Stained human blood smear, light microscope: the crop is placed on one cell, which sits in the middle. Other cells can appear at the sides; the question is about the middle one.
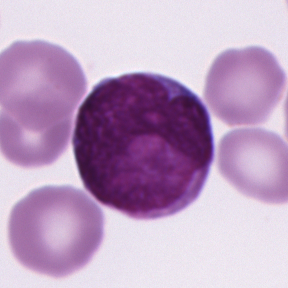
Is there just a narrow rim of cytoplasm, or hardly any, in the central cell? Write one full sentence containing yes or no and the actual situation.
Yes, what cytoplasm the cell has forms just a thin rim.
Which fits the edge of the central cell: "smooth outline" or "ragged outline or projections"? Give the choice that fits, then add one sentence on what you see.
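Smooth outline. The cell outline is smooth and round.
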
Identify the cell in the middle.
myeloblast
